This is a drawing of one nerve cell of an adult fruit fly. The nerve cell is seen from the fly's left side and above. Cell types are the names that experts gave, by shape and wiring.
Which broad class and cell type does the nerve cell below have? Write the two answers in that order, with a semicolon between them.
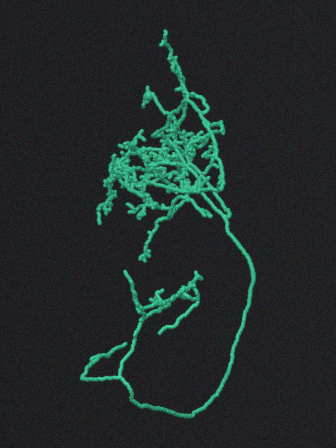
central-brain intrinsic neuron; AVLP219_b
